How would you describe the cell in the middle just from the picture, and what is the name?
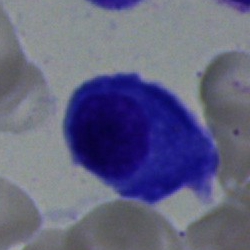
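Very dark purple staining marks the nucleus, which is darker than the cytoplasm surrounding it. The cytoplasm is abundant and stains an intense deep blue. No granules are visible within it. A small tapering tag of cytoplasm projects from the lower right edge of the cell. Answer: plasma cell.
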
